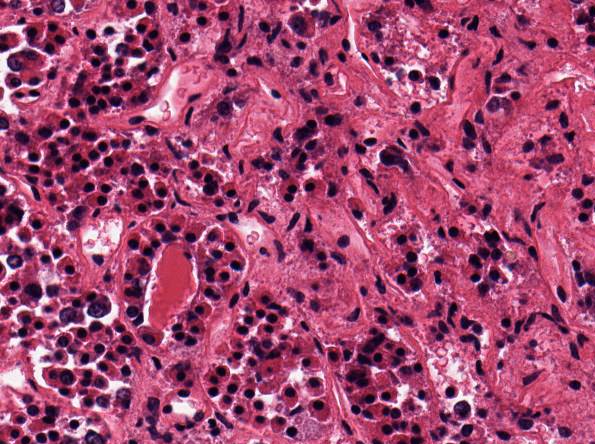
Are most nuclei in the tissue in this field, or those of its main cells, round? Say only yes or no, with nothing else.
Yes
